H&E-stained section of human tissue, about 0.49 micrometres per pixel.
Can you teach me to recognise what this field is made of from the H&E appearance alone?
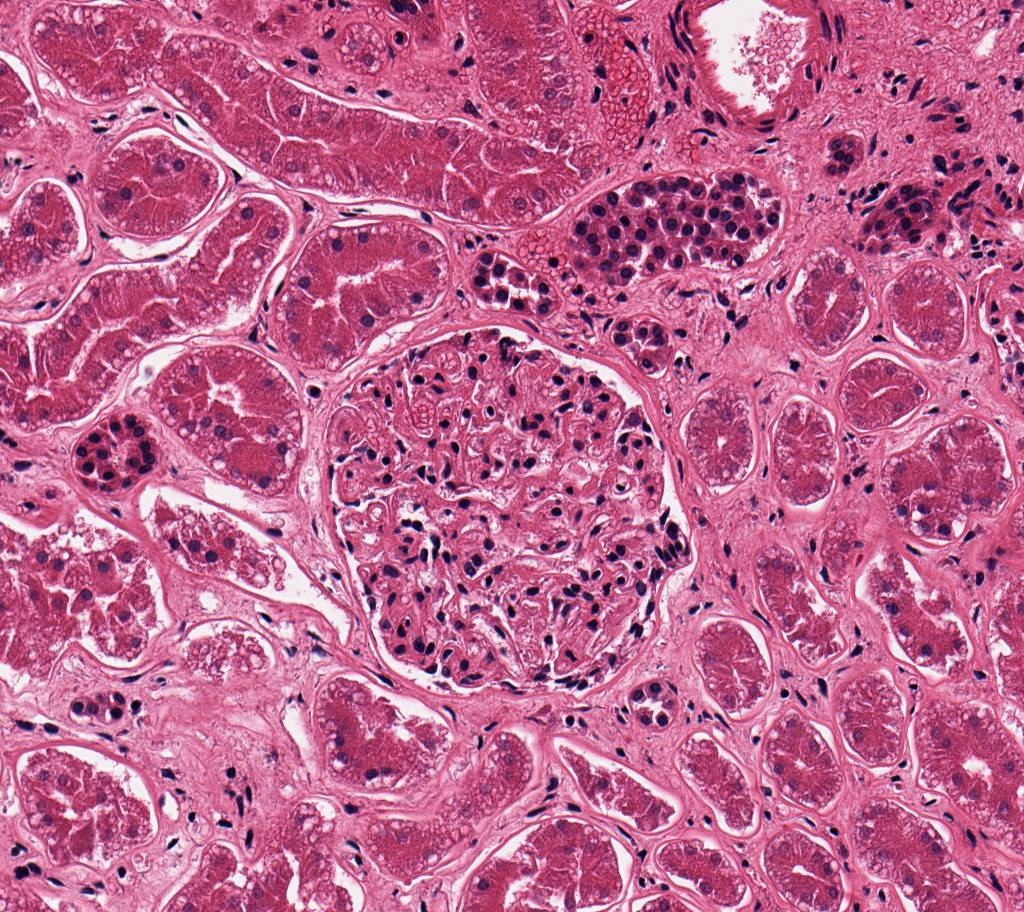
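Cortical labyrinth of the kidney. Point one: a single round glomerulus lies centrally amid sectioned tubules.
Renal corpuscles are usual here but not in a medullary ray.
Point two: most tubules have cuboidal to columnar cells with abundant pink granular cytoplasm and narrow, irregular lumens.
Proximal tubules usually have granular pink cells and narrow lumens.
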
